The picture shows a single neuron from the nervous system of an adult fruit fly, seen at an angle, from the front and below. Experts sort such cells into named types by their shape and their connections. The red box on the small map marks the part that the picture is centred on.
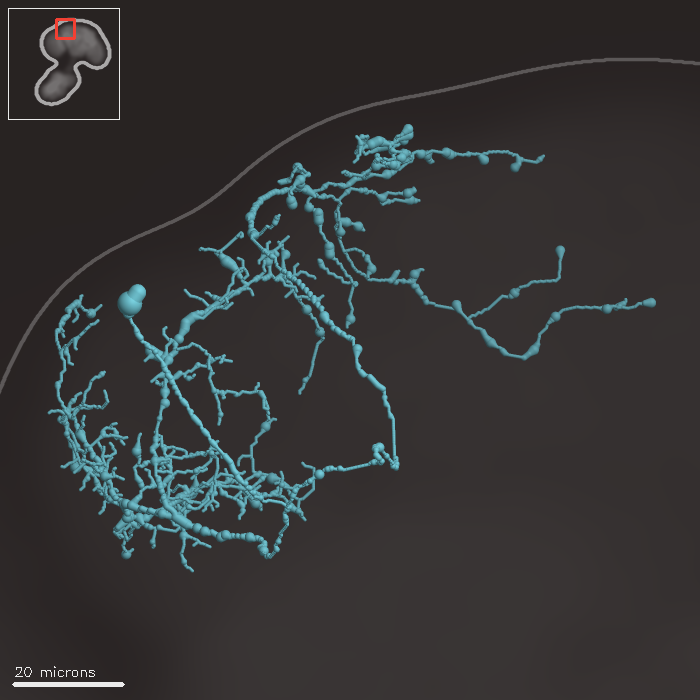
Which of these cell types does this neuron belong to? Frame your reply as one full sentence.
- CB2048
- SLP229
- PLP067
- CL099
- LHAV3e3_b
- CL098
The neuron is typed under the name LHAV3e3_b.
